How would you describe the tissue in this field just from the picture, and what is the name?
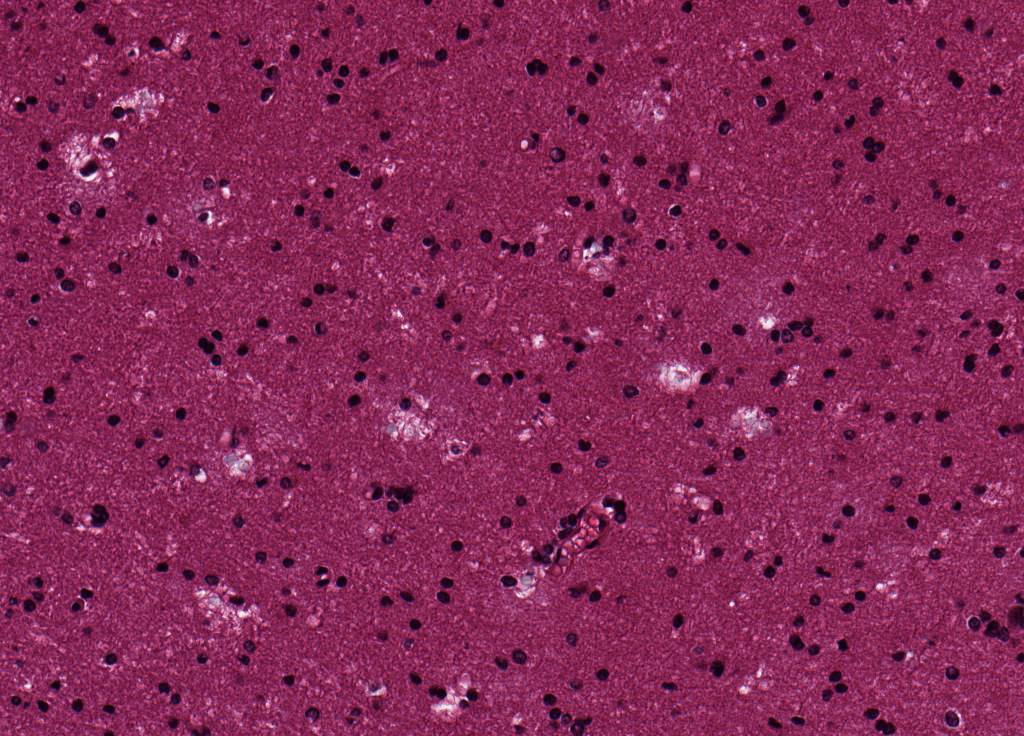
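Across the field lies a uniform, finely fibrillary pink matrix with scattered nuclei and no organised units. Most nuclei are small, round and darkly stained, spread fairly evenly, singly or in small clusters. Some of these small dark nuclei sit within a clear halo. The tissue is cerebral cortex.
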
